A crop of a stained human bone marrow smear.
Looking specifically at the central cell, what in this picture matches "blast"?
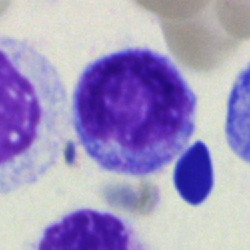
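What goes with a blast here is that no coarse granules are seen in the cytoplasm.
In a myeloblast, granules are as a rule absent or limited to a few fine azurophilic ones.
The rest is simply what the picture shows: a roughly round outline, a nucleus lying toward the top with the widest band of cytoplasm below it, and cytoplasm that is blue.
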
